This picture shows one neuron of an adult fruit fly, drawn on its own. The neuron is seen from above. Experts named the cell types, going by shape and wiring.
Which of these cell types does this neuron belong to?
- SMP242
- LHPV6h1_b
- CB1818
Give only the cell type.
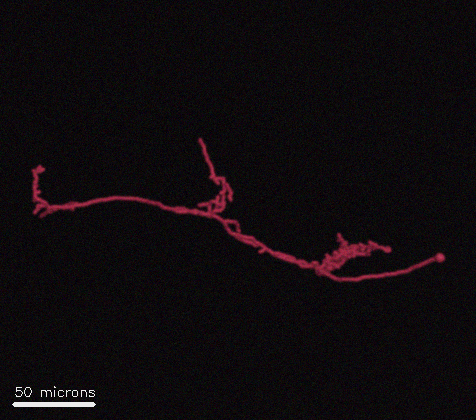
SMP242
